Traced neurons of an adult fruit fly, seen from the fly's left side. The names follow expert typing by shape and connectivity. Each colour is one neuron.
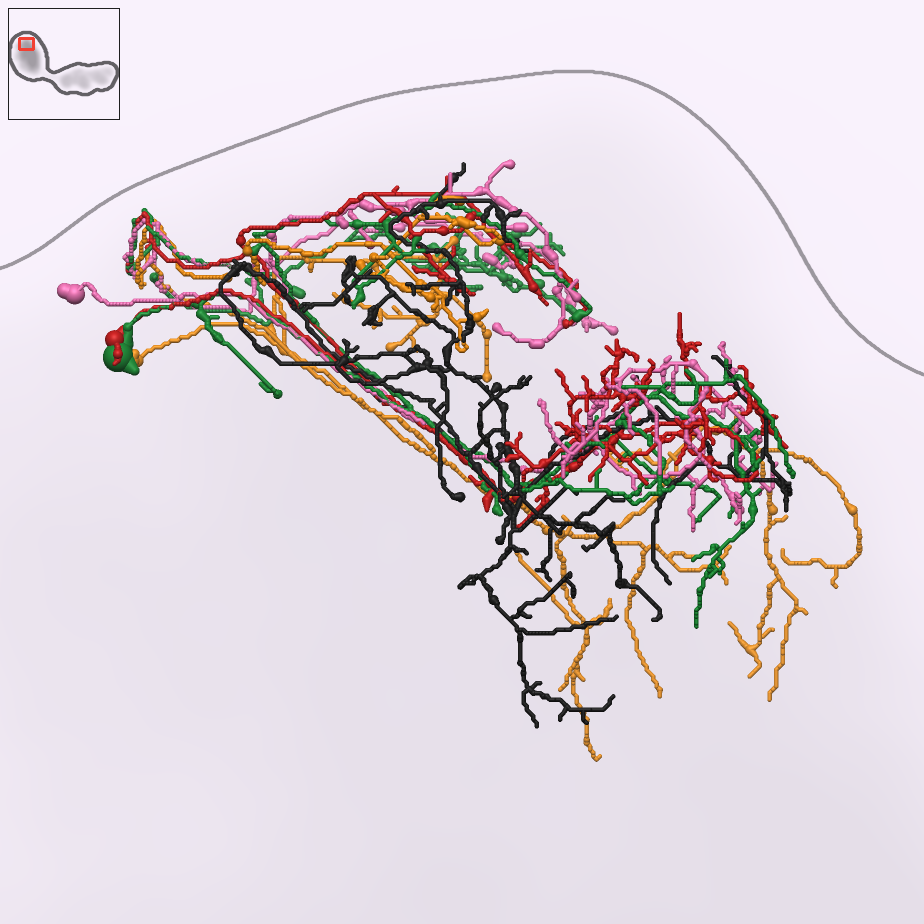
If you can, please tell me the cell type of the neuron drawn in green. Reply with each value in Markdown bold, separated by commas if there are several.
**CB2174**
